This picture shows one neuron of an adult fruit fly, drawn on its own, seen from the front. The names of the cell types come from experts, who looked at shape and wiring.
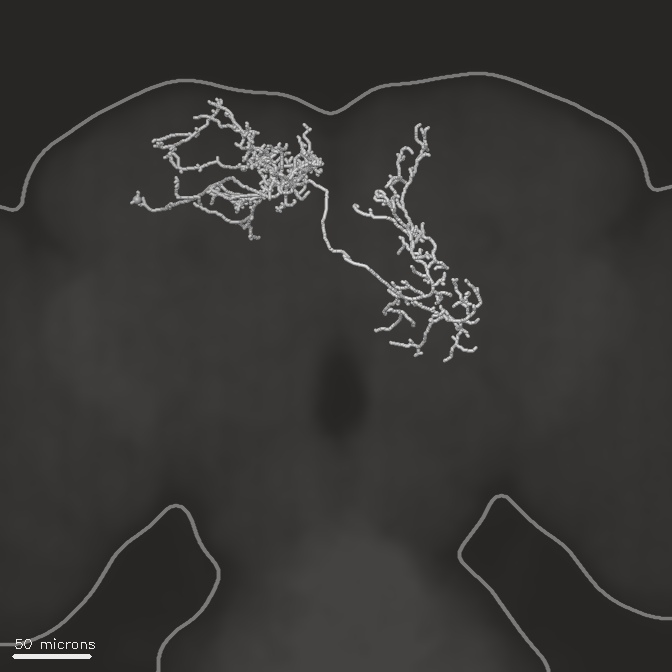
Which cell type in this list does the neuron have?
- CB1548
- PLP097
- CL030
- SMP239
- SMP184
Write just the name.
SMP184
